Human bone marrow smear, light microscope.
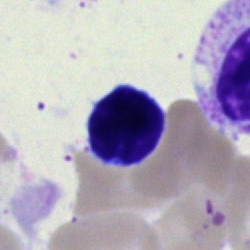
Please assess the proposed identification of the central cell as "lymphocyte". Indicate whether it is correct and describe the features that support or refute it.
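Central cell: roughly round outline, a few sides slightly flattened. Surface smooth, no projections. Nucleus fills almost the whole cell; chromatin dense, very dark blue-purple. Cytoplasm very scant: a thin pale rim at the lower edge; no granules.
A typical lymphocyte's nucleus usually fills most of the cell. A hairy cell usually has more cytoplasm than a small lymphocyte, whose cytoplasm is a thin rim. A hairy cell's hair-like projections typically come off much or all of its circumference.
Large nucleus, scant cytoplasm: for lymphocyte, against hairy cell. No projections: against hairy cell. Lymphocyte fits.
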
